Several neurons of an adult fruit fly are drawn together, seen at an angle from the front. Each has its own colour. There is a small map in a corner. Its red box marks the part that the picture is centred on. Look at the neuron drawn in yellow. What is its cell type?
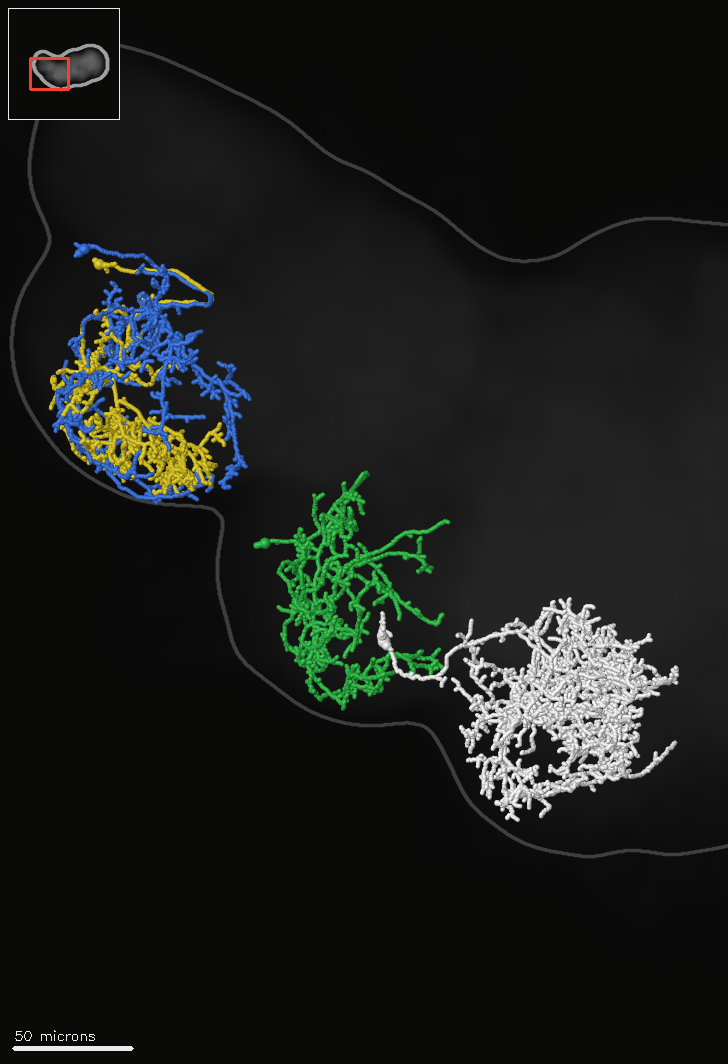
IN03A062_d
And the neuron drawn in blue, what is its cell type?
IN03A039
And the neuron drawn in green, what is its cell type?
IN03A031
